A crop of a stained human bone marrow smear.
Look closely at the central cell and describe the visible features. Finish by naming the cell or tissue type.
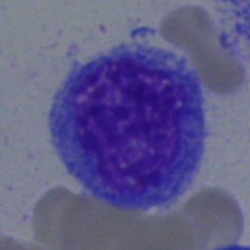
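A narrow rim of deep blue cytoplasm surrounds the nucleus. Neither distinct coloured granules nor vacuoles are visible in that cytoplasm. The cell border is slightly fuzzy and uneven rather than sharply smooth. The cell is a blast.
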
